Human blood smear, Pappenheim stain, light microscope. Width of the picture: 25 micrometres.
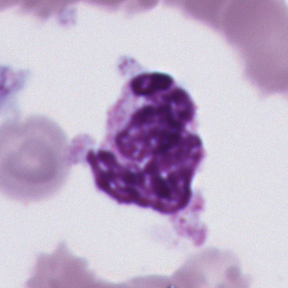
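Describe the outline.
Irregular and ragged, not smooth.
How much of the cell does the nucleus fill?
Most of it, leaving a narrow cytoplasmic rim; the chromatin is dark purple and coarsely clumped.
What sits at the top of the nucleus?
A small dark lobe, set off by a pale cleft.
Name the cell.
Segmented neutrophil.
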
